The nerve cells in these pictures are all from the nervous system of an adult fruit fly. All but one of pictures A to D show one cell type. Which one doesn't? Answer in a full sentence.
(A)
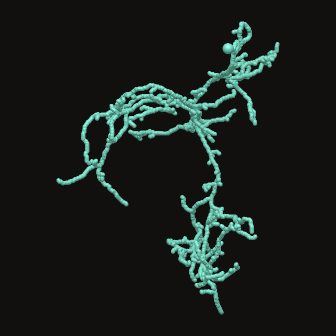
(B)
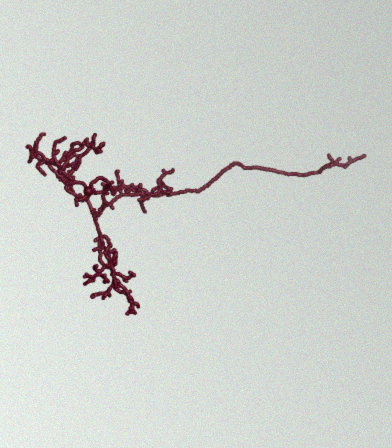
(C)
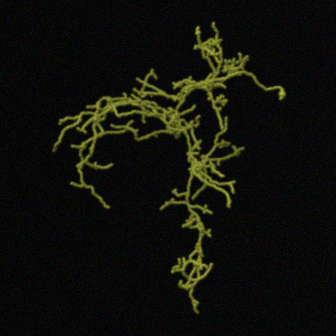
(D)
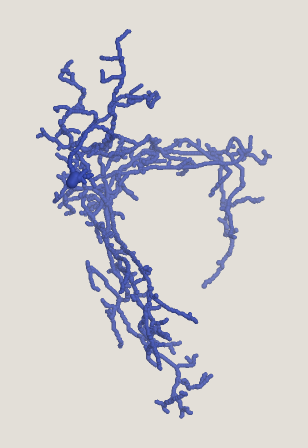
Picture B is the odd one out.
